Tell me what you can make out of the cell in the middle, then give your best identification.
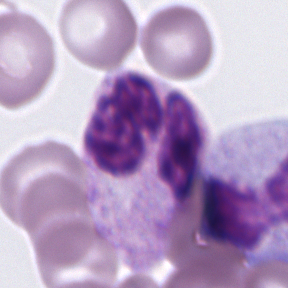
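You'll see the nucleus here is two separate lobes lying side by side, sitting in the upper part of the cell with most of the cytoplasm below them. Neither lobe shows a nucleolus, and there are no vacuoles in the cytoplasm. It's a segmented neutrophil.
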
